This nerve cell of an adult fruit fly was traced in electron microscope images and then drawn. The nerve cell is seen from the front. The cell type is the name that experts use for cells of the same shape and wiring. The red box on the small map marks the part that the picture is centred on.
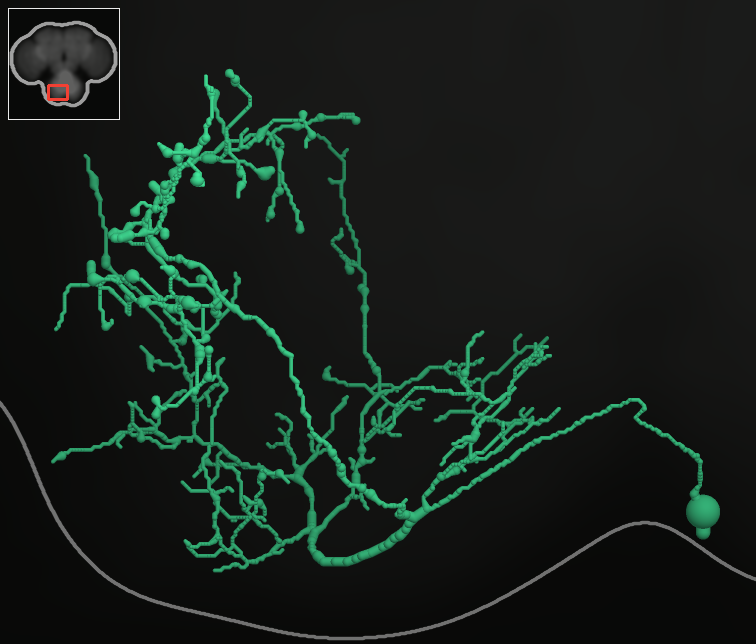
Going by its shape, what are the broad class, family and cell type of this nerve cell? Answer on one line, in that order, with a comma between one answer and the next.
nerve-cord intrinsic neuron, hemilineage 13B, IN13B017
